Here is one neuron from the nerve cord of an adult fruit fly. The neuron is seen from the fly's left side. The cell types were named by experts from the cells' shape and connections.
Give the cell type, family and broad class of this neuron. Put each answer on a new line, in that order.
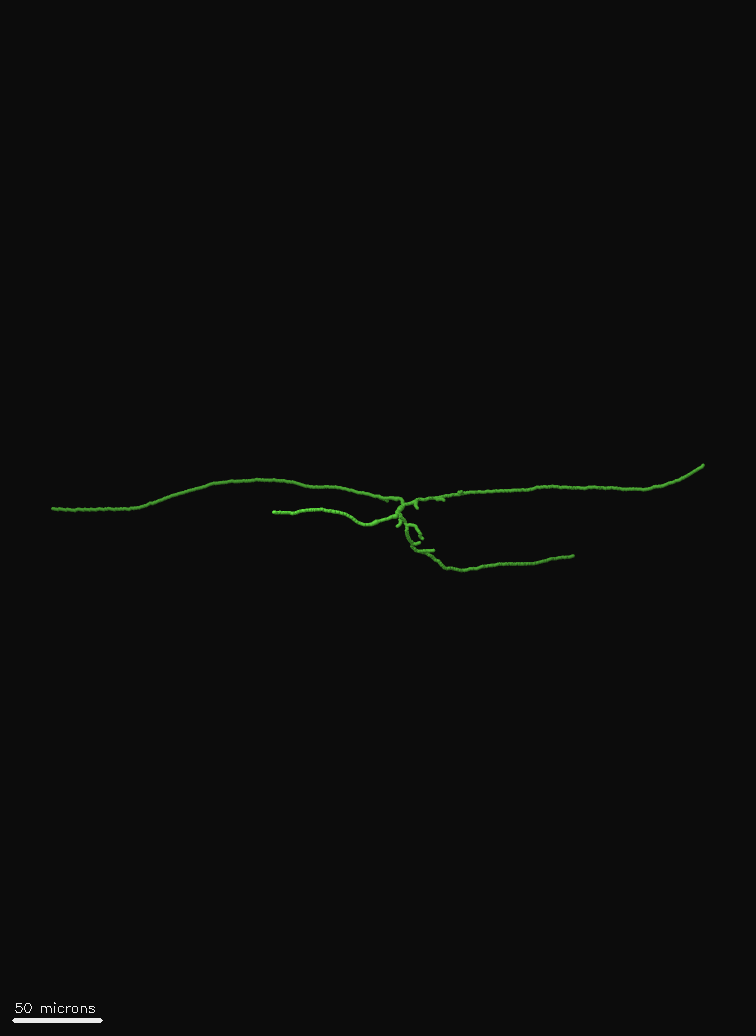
SApp14
class mechanosensory proprioceptive
sensory neuron ascending to the brain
